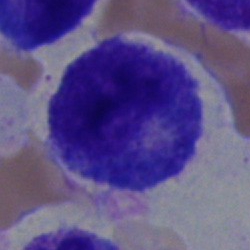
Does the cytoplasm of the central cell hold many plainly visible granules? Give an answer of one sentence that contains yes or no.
No, this cell has a cytoplasm without visible granules.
